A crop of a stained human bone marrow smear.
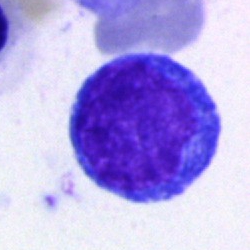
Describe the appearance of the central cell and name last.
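Round outline on this one. Its cytoplasm is just a narrow rim of deep blue, with a paler crescent beside the nucleus on the lower right. You won't find any granules in it. It's a lymphocyte.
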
